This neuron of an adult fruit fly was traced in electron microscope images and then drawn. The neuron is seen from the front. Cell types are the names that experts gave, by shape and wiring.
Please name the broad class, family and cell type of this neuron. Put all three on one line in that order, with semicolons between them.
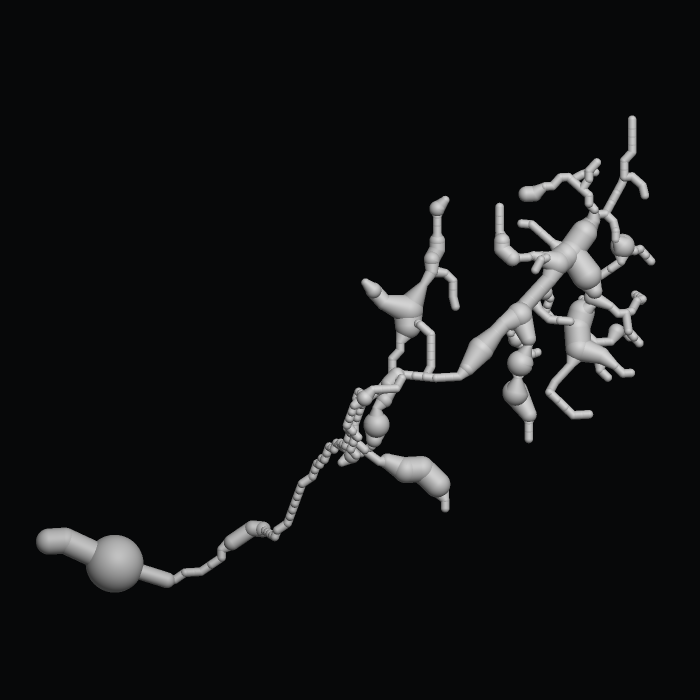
optic-lobe intrinsic neuron; T; T5b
